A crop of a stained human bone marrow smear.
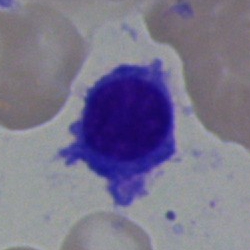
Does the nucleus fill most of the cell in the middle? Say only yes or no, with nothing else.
Yes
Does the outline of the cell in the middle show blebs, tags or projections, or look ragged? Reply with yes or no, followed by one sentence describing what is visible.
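Yes. Ragged, irregular cytoplasmic tags project from the lower left and bottom of the cell.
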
